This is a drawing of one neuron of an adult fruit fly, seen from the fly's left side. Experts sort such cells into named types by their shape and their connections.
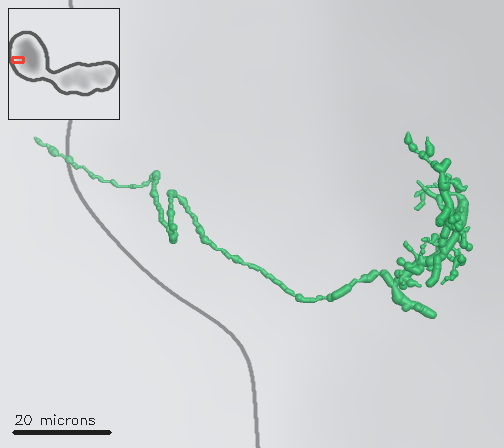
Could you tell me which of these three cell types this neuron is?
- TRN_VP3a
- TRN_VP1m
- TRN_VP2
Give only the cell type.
TRN_VP3a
